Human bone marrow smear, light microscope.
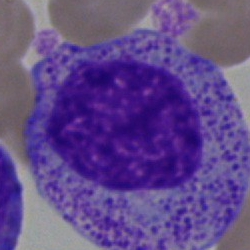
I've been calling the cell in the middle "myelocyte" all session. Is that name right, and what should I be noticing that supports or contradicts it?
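Cytoplasm first: plentiful and pale bluish-grey, widest below and to the right of the nucleus. Its bluish tone goes with promyelocyte rather than myelocyte.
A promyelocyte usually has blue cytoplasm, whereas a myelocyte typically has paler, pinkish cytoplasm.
Next, the granules: many dark purple granules are scattered through the whole cytoplasm, which again goes with promyelocyte.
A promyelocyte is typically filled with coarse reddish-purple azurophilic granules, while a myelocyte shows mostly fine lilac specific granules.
Last, the pale red cells pressing against the cell and the edge of another nucleated cell at the lower left favour neither name. The verdict: the cell is a promyelocyte, not a myelocyte.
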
